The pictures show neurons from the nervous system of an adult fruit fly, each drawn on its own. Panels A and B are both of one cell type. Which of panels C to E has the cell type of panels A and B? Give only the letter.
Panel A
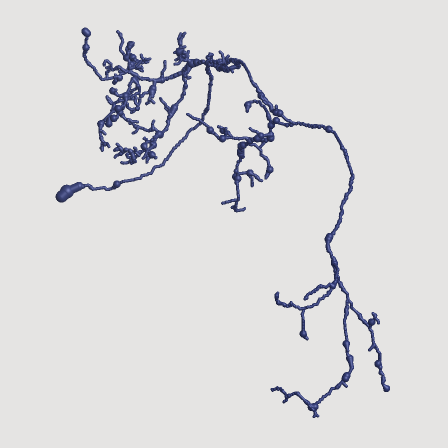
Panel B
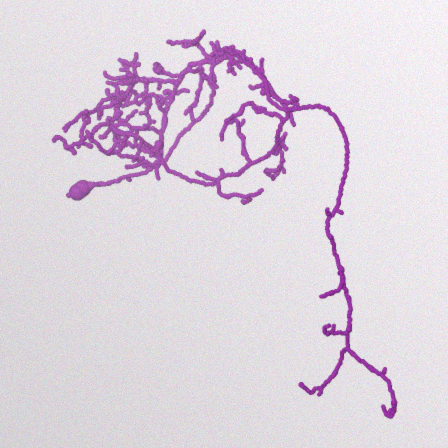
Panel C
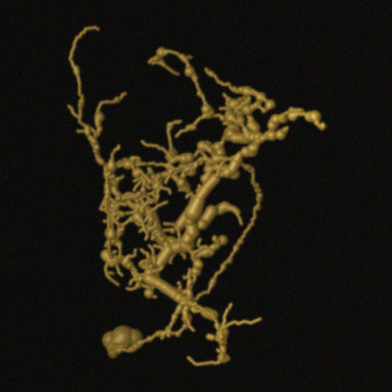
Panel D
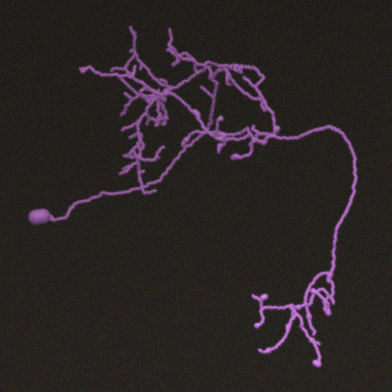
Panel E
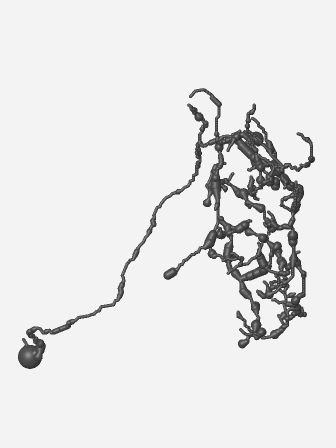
D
